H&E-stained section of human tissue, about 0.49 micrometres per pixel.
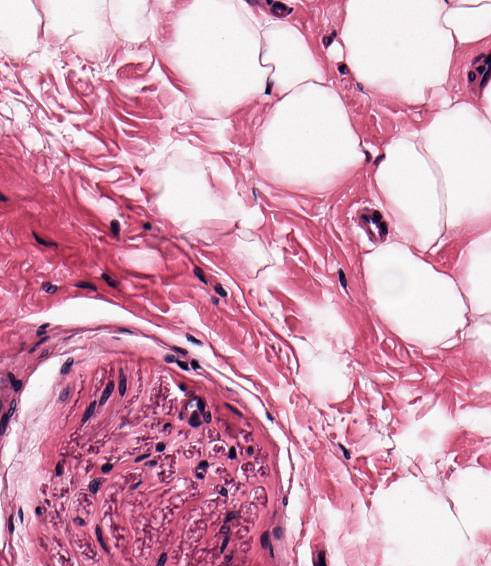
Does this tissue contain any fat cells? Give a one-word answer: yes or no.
Yes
